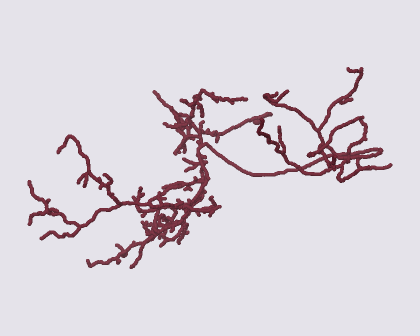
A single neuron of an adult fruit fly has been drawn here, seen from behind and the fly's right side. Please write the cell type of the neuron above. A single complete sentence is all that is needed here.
This neuron represents the cell type IN01A040.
